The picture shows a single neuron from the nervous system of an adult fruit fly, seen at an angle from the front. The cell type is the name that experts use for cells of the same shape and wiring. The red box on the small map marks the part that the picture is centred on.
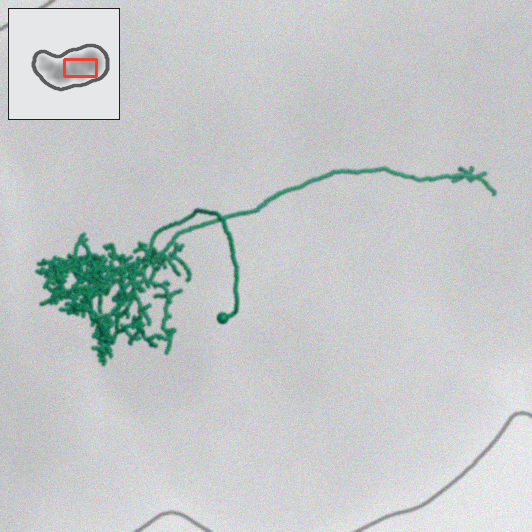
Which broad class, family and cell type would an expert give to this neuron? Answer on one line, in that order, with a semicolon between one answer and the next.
central-brain intrinsic neuron; hemilineage VLPa2; CB3513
